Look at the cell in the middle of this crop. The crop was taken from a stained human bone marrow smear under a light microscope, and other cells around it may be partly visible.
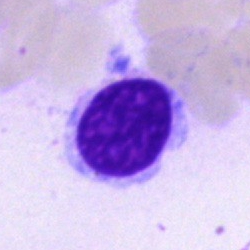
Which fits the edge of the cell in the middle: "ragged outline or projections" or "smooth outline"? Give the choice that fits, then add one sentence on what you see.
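Ragged outline or projections. The outer edge of the cytoplasm is irregular and frayed rather than smooth.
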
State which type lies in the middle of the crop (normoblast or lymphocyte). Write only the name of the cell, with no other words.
lymphocyte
